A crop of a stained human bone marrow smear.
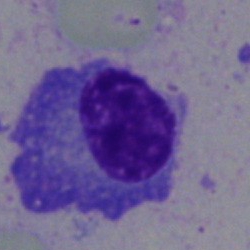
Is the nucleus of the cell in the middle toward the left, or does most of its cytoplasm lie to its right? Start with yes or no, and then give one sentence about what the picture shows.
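No. The nucleus sits off-centre, toward the right side of the cell.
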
